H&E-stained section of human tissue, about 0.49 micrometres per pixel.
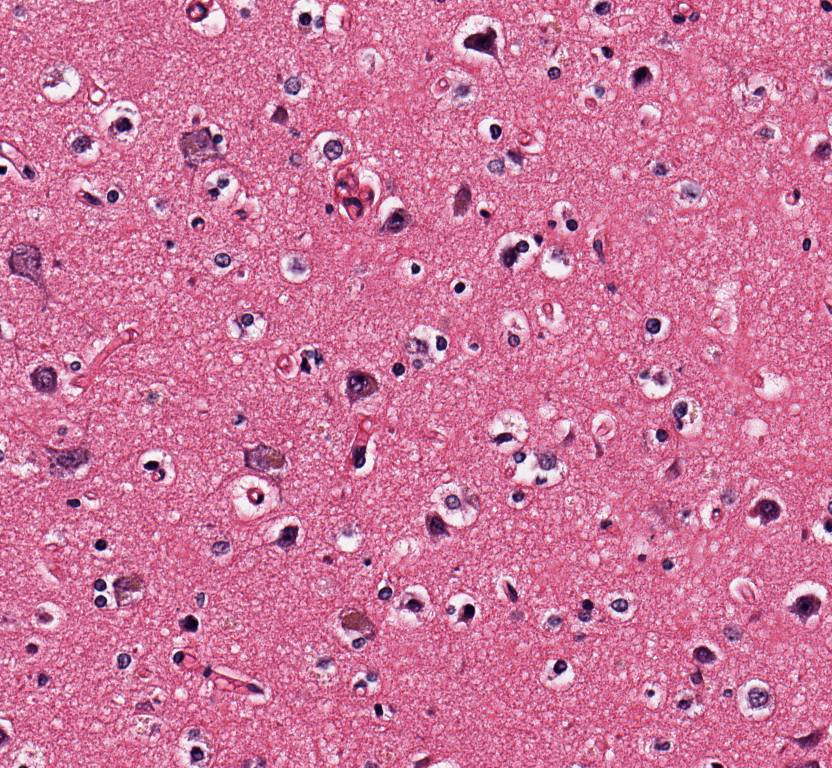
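Cerebral cortex (haematoxylin and eosin). Cells scattered singly and fairly evenly on a continuous pink background, forming no glands, epithelium or other organized units. Many nuclei within round clear halos that separate them from the surrounding matrix. A few larger angular cells with purplish cytoplasm and a tapering process, one at the left edge in the upper half. Brownish granular cytoplasmic material in several larger cells, mainly in the left half.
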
